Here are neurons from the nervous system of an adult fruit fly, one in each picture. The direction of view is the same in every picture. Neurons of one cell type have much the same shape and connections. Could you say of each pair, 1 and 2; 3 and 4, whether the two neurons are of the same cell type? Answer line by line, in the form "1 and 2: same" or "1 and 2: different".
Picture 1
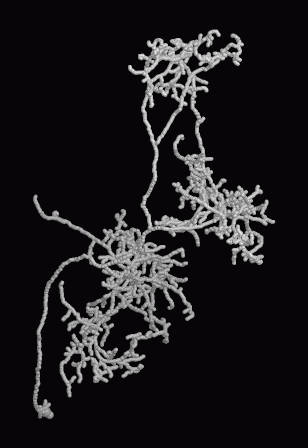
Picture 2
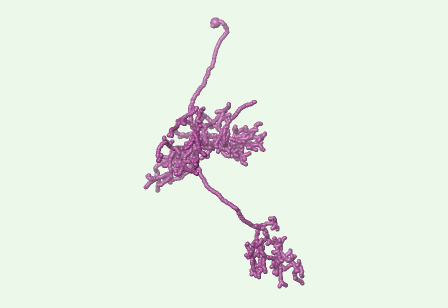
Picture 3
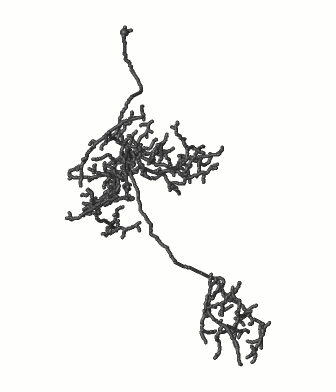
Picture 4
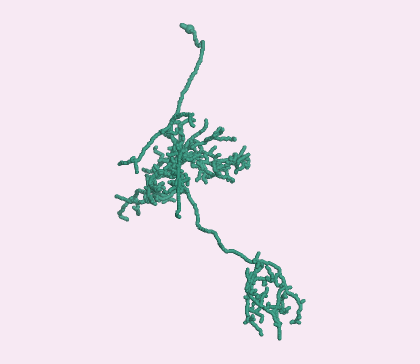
1 and 2: different
3 and 4: same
